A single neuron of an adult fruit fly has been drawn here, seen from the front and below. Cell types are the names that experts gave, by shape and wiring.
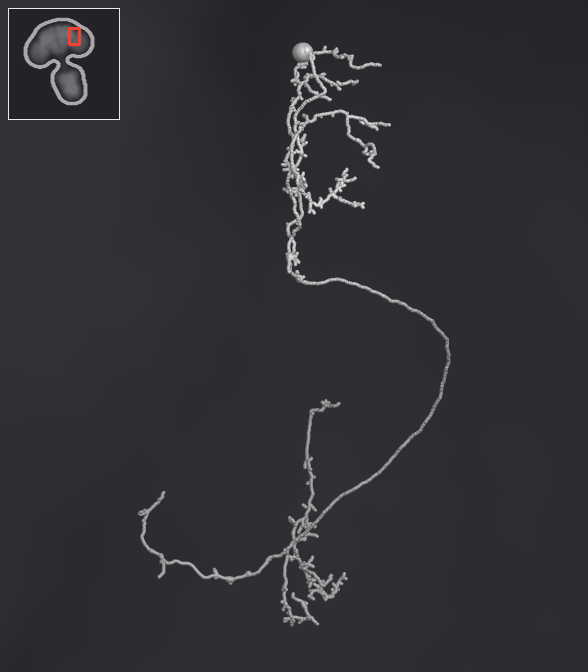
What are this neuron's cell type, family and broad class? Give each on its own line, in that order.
TmY4
TmY
optic-lobe intrinsic neuron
